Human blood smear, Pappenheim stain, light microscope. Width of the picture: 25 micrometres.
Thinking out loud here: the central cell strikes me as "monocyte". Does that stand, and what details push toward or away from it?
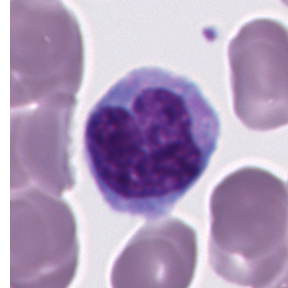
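Monocyte is a sound name for this cell. What decides is the nucleus: a notch in its upper edge gives it a folded, heart-like shape.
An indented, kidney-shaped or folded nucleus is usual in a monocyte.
The cytoplasm is pale greyish blue, without coarse coloured granules, and its rim is wider on the right side than on the left.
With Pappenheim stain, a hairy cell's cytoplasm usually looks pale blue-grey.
This colour would suit hairy cell too, so it does not separate the two. Its outline is roughly round with a few slightly flattened sides, its surface smooth and without projections. The cell is about 13 micrometres across and its nucleus about 10 micrometres, the nucleus filling about 60% of the cell's area.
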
